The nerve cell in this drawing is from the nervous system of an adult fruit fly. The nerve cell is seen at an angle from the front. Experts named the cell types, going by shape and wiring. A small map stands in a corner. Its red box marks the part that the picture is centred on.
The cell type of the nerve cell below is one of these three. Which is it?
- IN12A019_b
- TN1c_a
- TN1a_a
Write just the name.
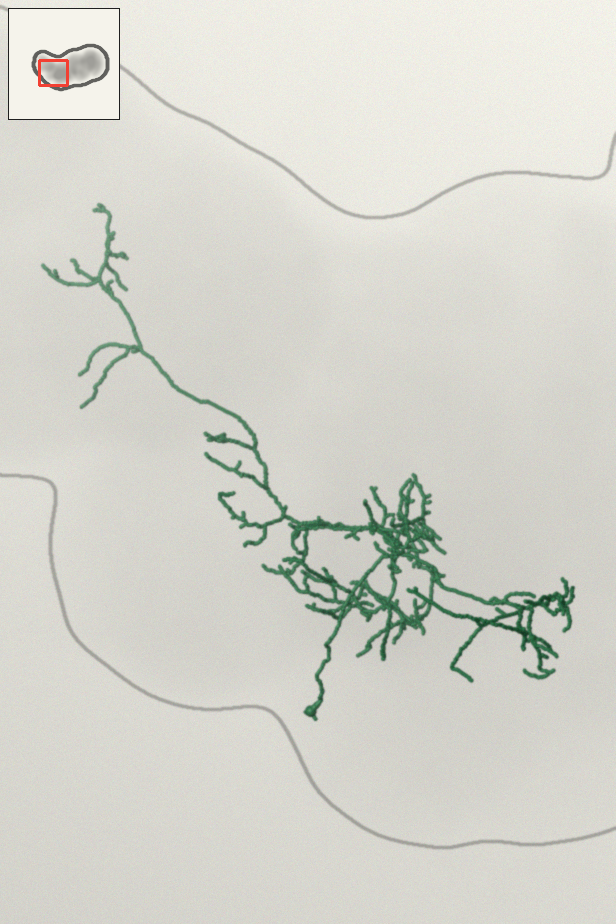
TN1c_a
